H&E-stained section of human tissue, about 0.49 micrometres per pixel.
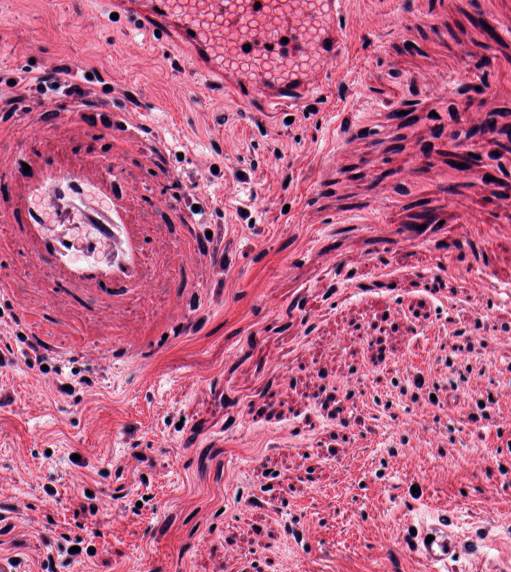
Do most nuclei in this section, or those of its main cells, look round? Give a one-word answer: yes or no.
No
